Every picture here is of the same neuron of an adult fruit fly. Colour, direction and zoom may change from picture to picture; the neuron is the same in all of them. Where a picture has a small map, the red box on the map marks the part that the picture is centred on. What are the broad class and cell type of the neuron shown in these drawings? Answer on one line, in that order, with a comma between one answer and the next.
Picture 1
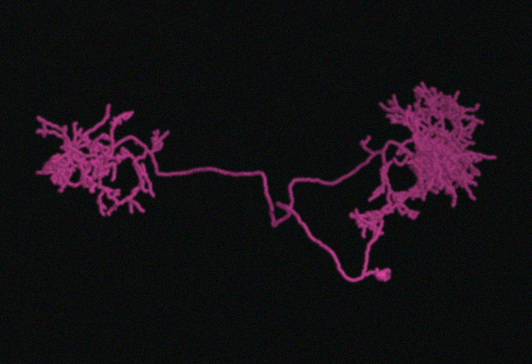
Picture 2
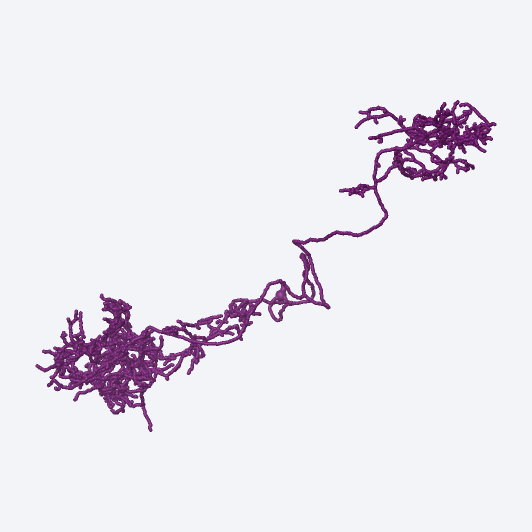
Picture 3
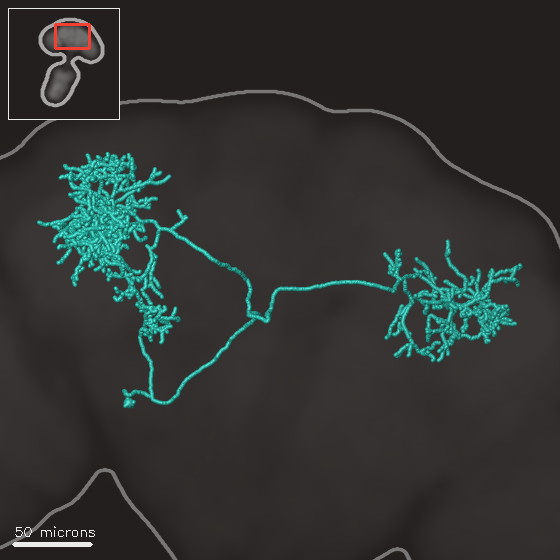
central-brain intrinsic neuron, CL360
